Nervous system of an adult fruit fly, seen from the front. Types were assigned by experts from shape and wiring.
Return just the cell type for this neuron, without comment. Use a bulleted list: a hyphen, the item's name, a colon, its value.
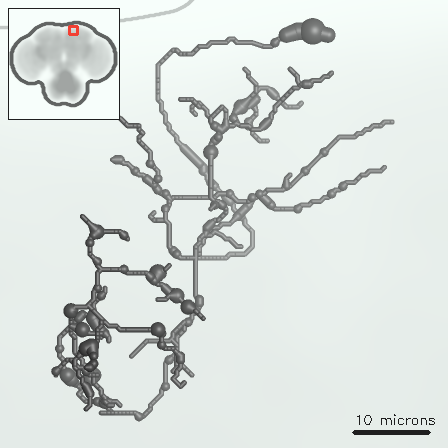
- cell type: CB2814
